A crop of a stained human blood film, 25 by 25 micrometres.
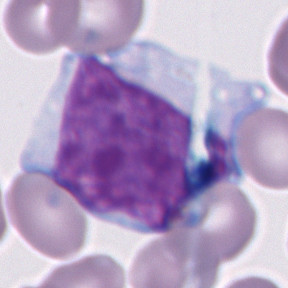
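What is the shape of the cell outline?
Angular, with fairly straight edges and corners.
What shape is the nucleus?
Roughly four-sided, with fairly straight edges.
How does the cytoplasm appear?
Pale blue, with no visible granules.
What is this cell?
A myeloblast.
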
